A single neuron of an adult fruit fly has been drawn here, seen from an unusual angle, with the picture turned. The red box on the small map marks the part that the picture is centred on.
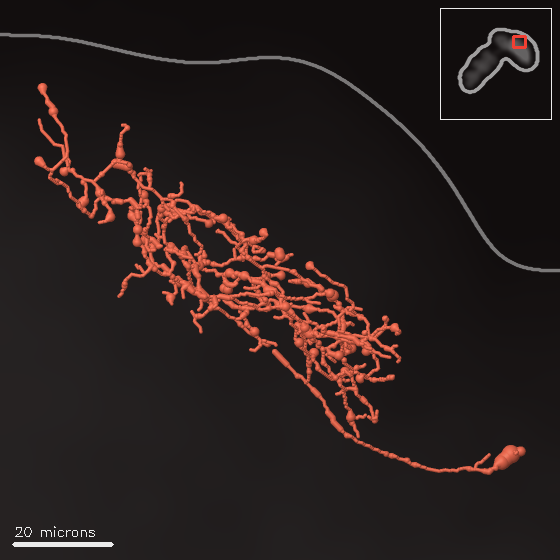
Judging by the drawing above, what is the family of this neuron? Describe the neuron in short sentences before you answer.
It lies in the brain. By the scale bar it is about 100 microns wide in this view. Dozens of branch ends can be seen. It is a central-brain intrinsic neuron. The family is hemilineage MD_SA1.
